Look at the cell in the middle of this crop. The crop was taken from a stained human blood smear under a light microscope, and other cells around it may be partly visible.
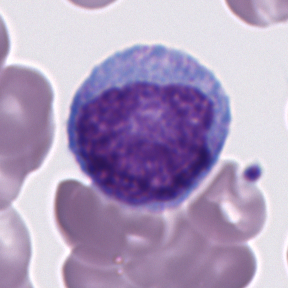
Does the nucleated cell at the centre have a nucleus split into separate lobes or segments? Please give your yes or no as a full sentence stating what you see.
No, one compact round, oval or kidney-shaped mass makes up the nucleus of this cell.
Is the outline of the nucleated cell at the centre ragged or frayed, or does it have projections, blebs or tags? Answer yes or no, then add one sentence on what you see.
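No. The cell's outline is round and smooth, without surface projections.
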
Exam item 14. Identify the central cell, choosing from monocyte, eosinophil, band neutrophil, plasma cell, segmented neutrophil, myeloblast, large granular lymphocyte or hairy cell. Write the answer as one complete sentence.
The crop shows a monocyte in its centre.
